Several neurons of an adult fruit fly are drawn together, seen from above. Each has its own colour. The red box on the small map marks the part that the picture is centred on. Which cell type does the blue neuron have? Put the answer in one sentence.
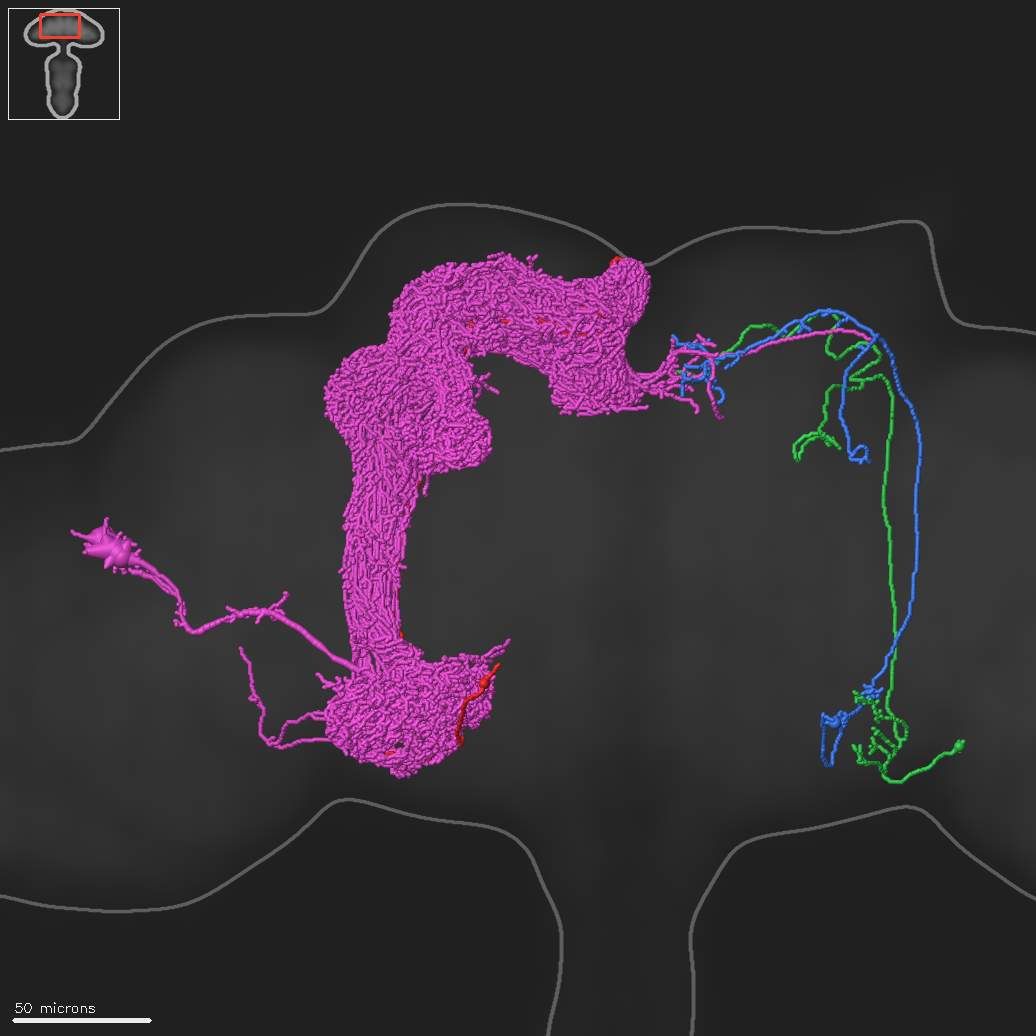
The cell type is KCa'b'-ap1.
